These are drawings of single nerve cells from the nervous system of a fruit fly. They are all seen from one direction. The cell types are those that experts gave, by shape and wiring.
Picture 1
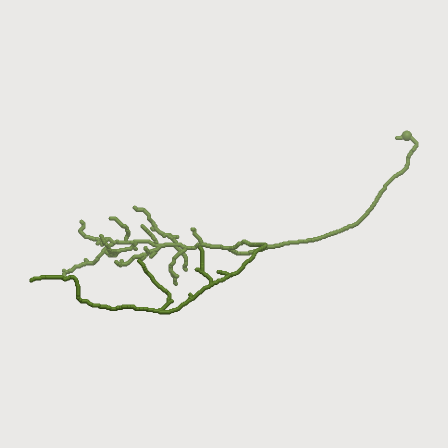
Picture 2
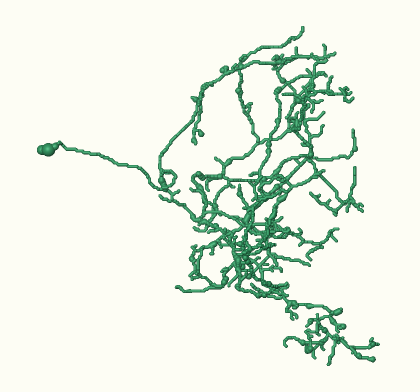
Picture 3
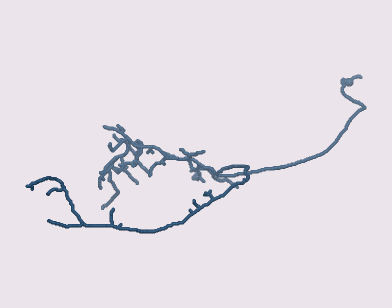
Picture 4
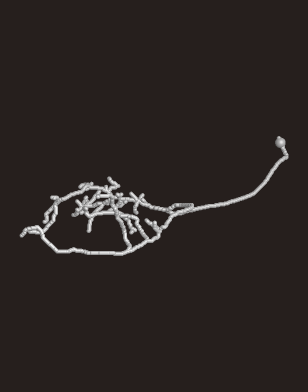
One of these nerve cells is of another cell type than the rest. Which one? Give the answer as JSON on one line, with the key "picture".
{"picture": 2}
